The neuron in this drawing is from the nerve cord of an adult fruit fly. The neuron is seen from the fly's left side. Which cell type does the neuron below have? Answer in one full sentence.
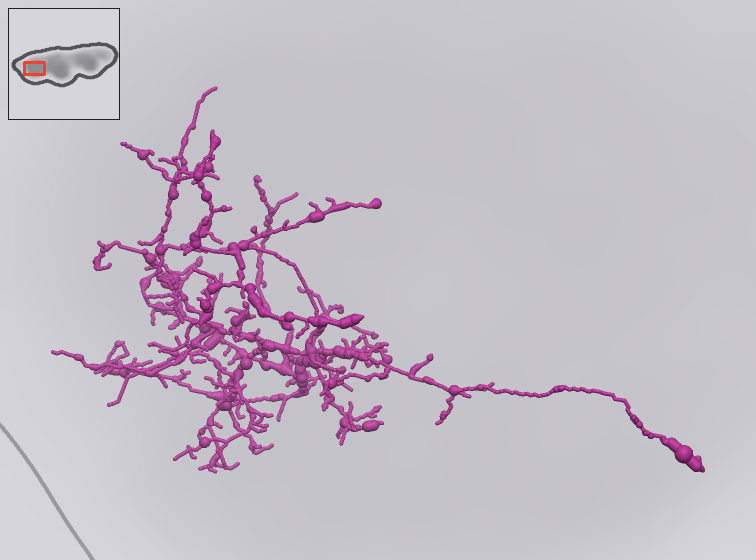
This neuron represents the cell type IN20A.22A035.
